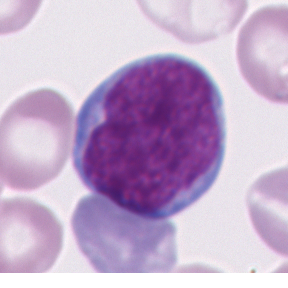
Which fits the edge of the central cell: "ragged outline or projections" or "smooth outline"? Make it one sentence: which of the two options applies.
A smooth edge runs around this cell.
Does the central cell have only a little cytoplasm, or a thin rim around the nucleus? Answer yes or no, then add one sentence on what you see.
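Yes. The nucleus fills most of the cell.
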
